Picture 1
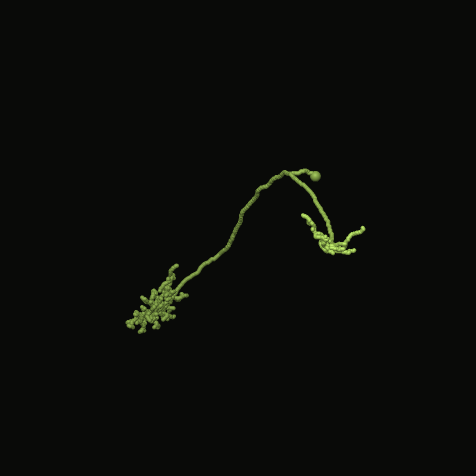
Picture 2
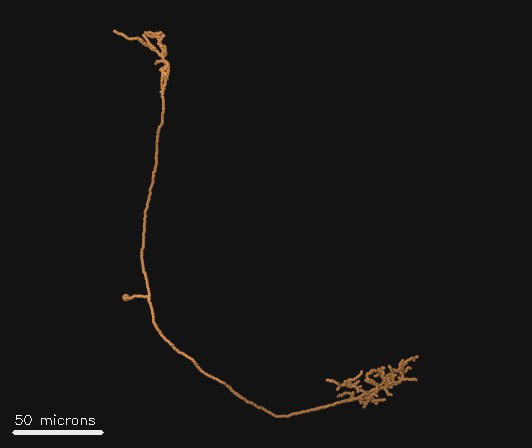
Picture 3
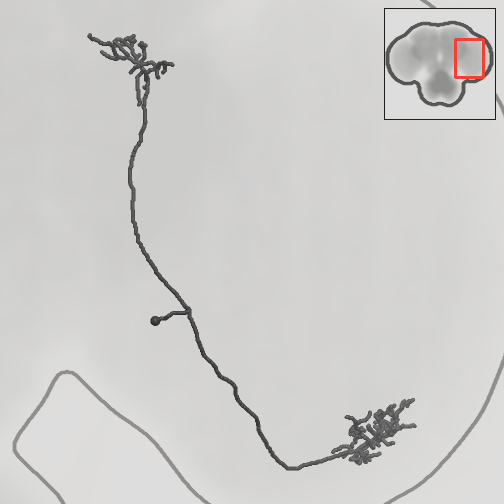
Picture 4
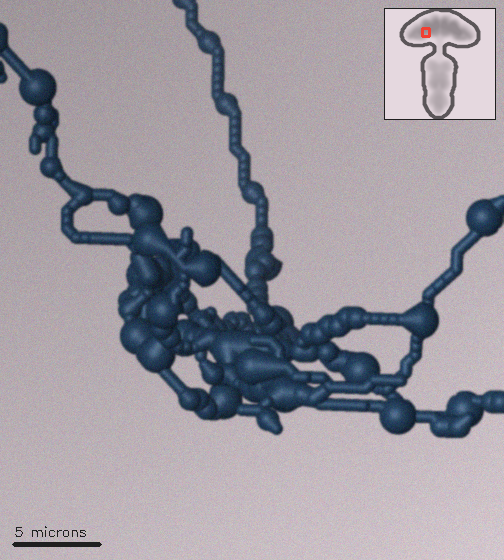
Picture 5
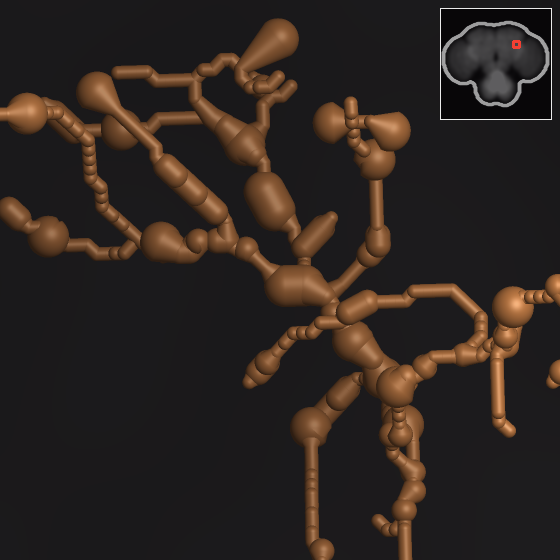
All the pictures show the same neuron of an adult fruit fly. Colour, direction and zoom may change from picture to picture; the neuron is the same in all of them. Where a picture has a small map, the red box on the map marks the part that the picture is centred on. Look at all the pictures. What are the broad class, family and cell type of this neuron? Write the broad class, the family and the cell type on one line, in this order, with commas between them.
visual projection neuron, MeVP, MeVP1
